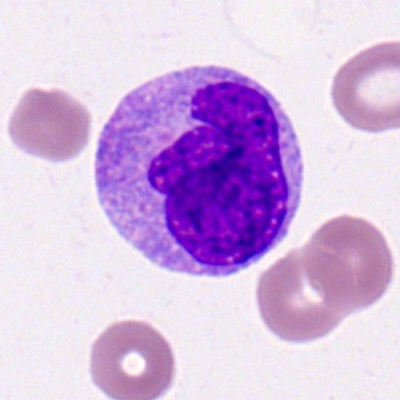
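Monocyte in a stained blood smear, seen at the centre of the field. The outline is round and smooth, without surface projections, and the folded nucleus has a deep notch on its upper left side. Deep purple chromatin lies in clumps separated by small paler gaps. Fine, dust-like pinkish granules are scattered through the cytoplasm.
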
